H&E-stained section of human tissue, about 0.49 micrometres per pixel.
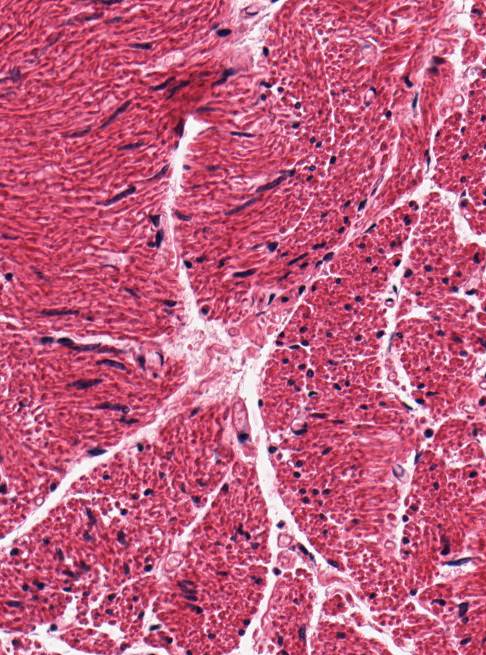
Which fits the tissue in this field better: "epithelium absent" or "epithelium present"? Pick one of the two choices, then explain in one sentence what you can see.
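Epithelium absent. No epithelial lining is present anywhere in the field.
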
